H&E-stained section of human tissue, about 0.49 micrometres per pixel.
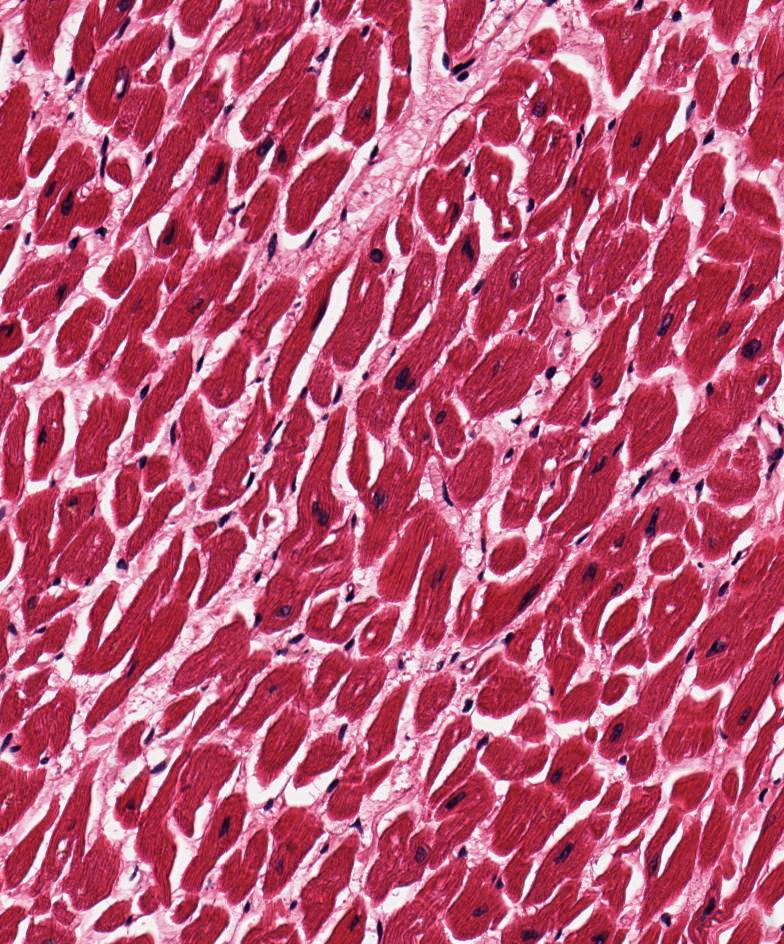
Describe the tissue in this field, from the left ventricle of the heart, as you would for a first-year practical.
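Quick look: it's all muscle fibres here, with no epithelium anywhere in the field. The fibres' cytoplasm stains a deep red. You'll spot a few muscle nuclei sitting in a small clear halo of cytoplasm. Between the fibres there's pale pink loose stroma with small dark spindle-shaped nuclei in it.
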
